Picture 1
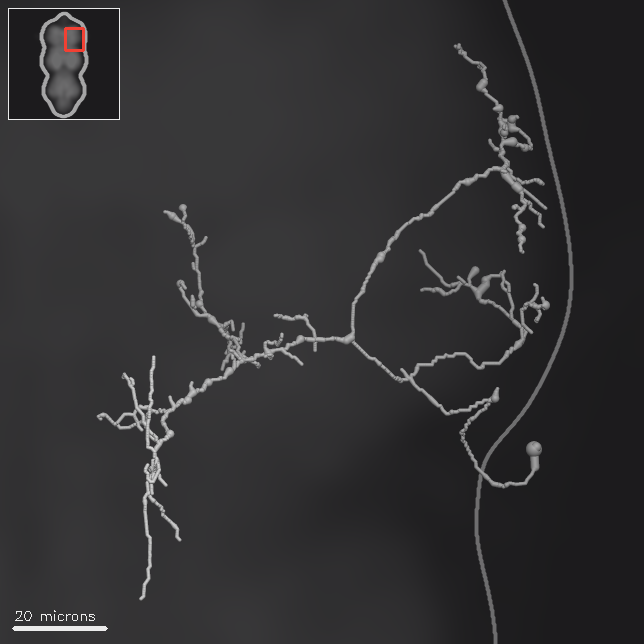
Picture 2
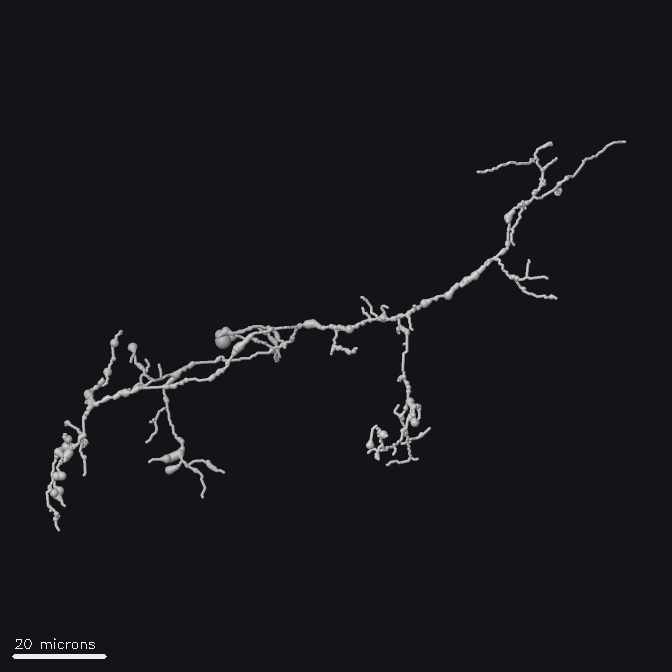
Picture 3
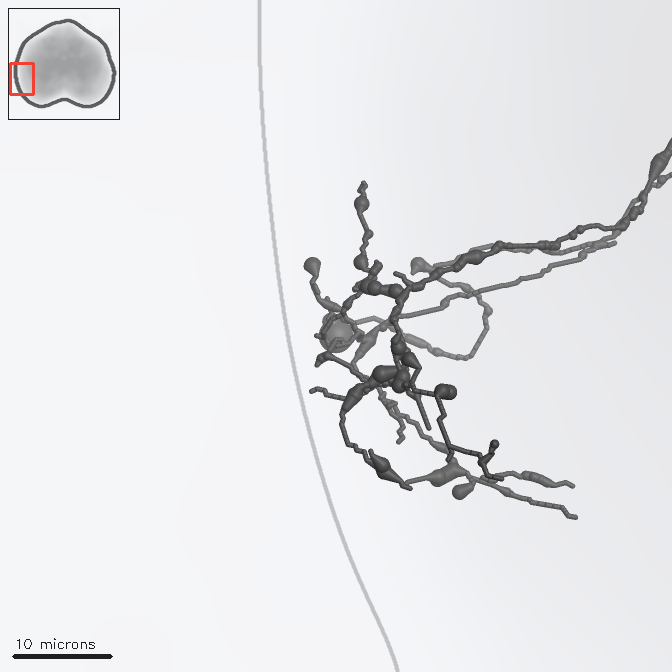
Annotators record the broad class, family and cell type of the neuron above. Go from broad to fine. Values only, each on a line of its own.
nerve-cord intrinsic neuron
hemilineage 21A
IN21A103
